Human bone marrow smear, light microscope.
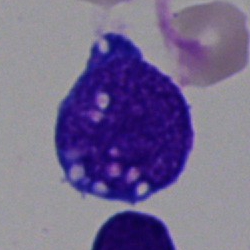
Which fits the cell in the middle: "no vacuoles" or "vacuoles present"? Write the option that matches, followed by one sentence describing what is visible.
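Vacuoles present. Several small round clear vacuoles lie mostly in the lower part of the cell.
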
